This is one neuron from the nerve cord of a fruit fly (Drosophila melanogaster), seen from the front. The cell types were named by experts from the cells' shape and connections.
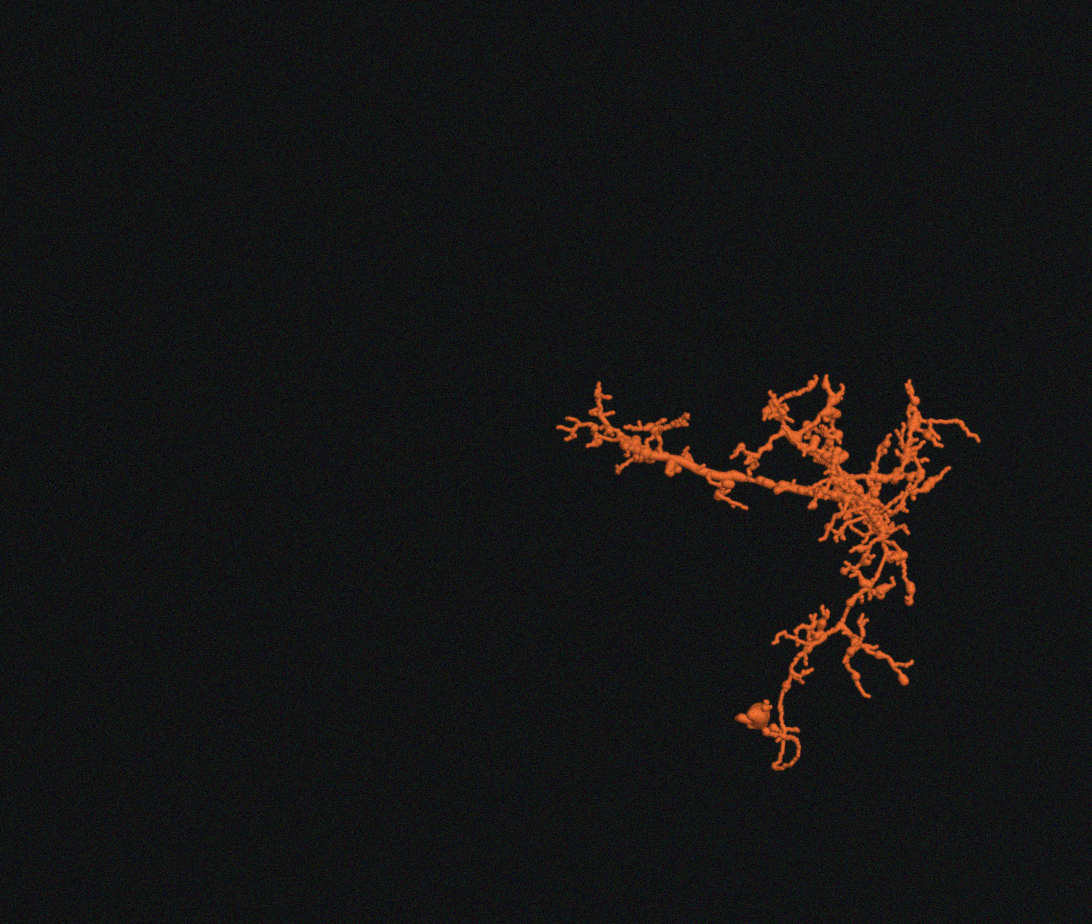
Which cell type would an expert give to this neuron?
IN13A027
